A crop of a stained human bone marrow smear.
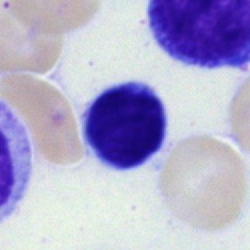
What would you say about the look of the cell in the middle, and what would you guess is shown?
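Outline round and smooth, with no projections on the surface. Chromatin dense, staining a very dark purple; almost no cytoplasm visible around the nucleus. Cell type: lymphocyte.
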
